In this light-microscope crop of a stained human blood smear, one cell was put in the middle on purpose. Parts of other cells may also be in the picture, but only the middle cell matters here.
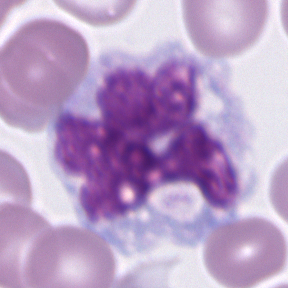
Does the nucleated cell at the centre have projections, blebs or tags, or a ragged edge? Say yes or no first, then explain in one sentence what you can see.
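Yes. The cell outline is roughly round with a faintly irregular, frayed edge.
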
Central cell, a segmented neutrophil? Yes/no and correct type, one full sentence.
No, the centred cell is a monocyte instead of a segmented neutrophil.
